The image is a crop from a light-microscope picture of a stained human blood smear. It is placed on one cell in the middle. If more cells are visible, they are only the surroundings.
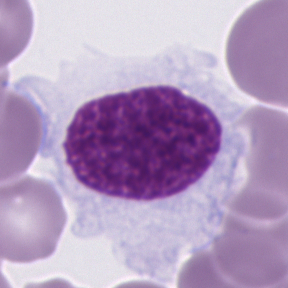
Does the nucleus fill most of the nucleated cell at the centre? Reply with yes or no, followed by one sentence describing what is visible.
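No. The cytoplasm is abundant and pale grey-blue.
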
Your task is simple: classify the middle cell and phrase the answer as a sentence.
As for the central cell, it is a hairy cell.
